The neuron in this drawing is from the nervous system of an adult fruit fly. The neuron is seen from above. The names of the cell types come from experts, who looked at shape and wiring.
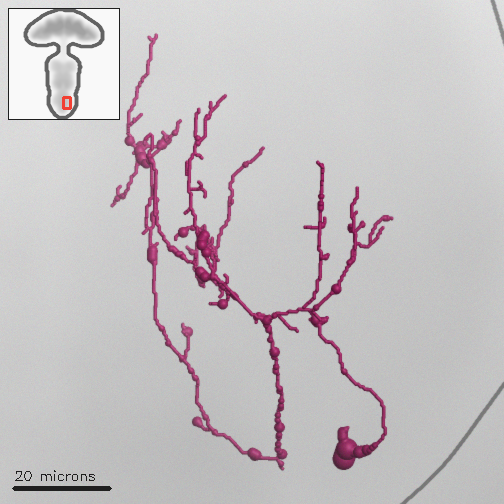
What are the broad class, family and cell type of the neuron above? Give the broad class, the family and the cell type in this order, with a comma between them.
nerve-cord intrinsic neuron, hemilineage 19A, IN19A060_d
